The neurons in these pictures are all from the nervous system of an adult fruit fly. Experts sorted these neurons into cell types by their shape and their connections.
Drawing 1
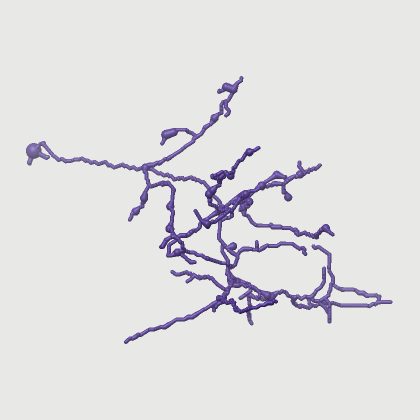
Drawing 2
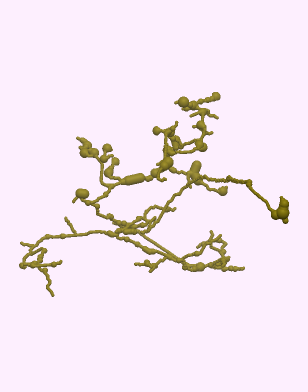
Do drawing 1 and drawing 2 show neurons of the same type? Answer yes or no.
no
